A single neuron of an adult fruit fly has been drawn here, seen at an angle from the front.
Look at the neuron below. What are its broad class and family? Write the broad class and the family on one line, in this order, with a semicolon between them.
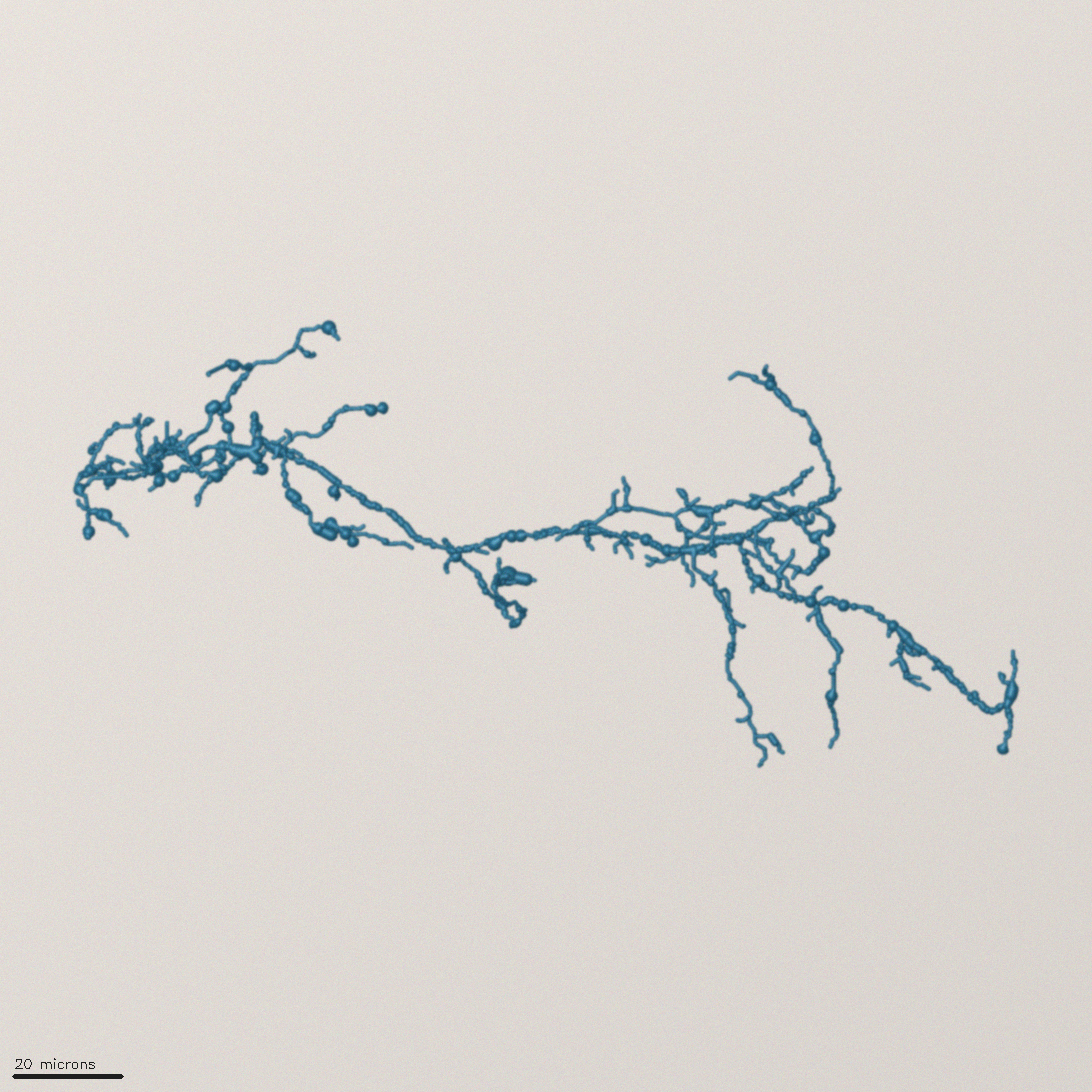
central-brain intrinsic neuron; hemilineage DM4_dorsal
